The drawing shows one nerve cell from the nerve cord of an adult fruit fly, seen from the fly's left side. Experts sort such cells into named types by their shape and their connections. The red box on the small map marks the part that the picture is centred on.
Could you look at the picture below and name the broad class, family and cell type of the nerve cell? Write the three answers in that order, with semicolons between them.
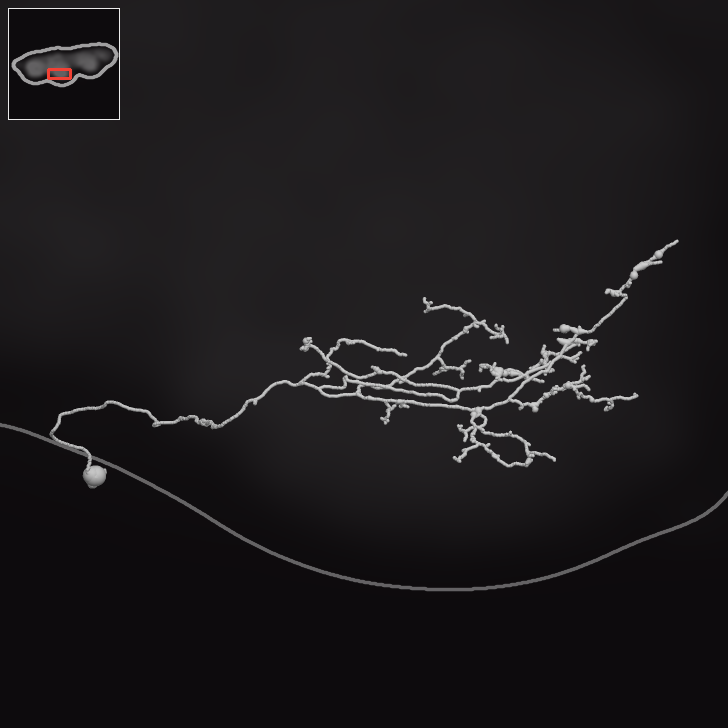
nerve-cord intrinsic neuron; hemilineage 14A; IN14A117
